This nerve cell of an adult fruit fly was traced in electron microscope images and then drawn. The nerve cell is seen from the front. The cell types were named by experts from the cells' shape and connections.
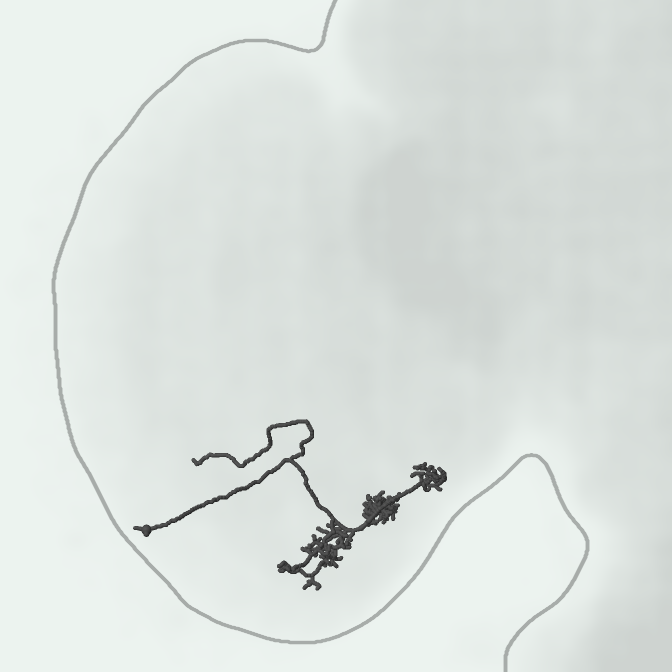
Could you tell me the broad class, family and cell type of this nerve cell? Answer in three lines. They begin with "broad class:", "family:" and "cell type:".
broad class: visual projection neuron
family: TmY
cell type: TmY14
